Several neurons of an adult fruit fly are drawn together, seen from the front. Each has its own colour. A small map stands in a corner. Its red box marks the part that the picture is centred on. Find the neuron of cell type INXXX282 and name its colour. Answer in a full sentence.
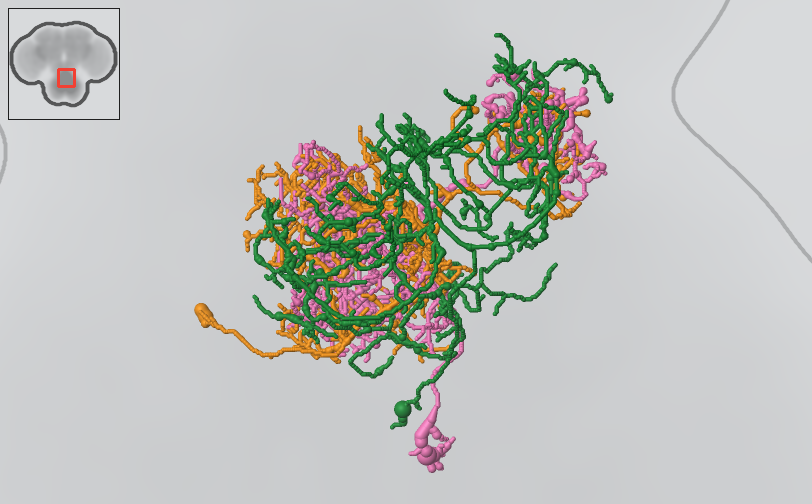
The colour is pink.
